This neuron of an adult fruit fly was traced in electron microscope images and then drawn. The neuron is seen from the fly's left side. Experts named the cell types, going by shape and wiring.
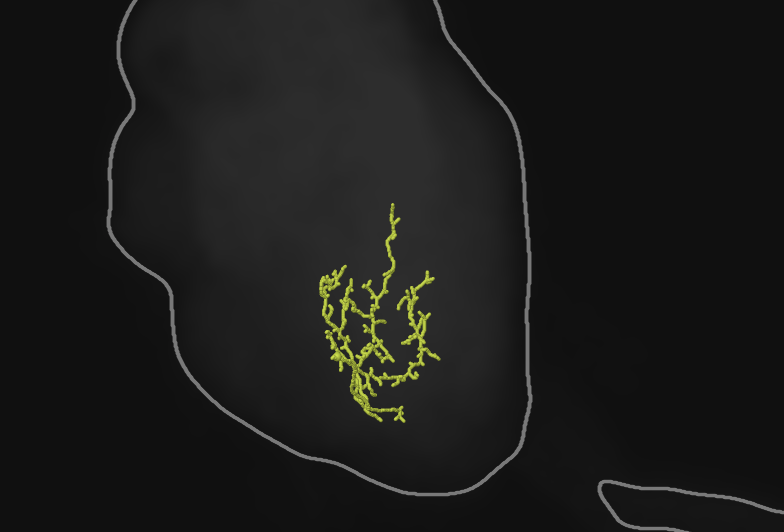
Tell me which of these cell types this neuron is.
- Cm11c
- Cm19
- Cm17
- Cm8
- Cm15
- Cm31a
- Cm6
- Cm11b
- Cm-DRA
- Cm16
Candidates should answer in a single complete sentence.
This neuron is given the cell type Cm11c.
